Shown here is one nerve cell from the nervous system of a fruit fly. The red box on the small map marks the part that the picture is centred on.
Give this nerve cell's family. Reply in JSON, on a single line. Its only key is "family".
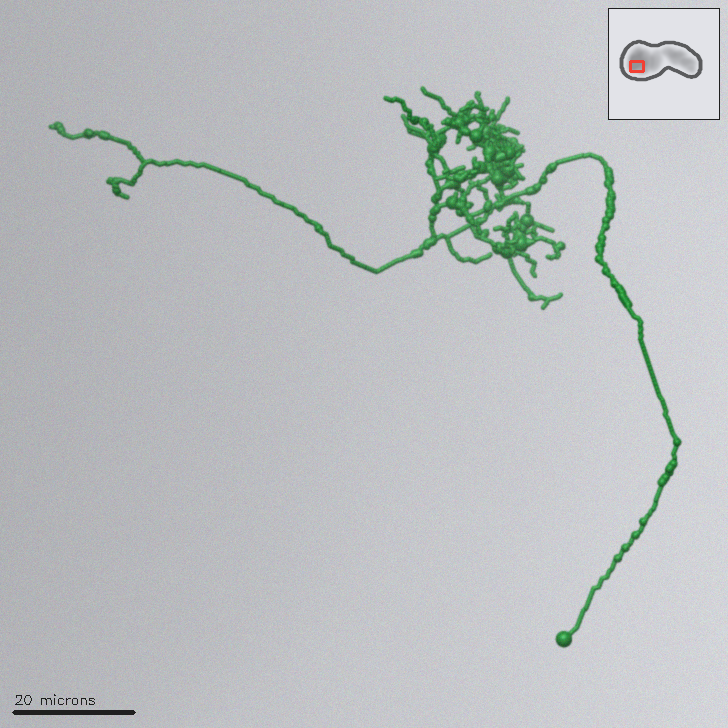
{"family": "class CX"}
